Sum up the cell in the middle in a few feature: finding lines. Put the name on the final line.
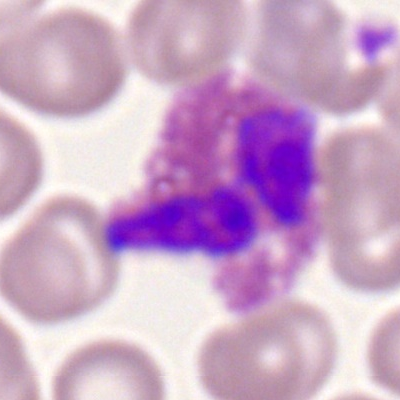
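Outline: irregular and ragged
Nucleus: two main dark masses
Nuclear shape: one mass elongated, reaching the left edge of the cell
Chromatin: dense, deep purple-blue
Name: eosinophil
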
